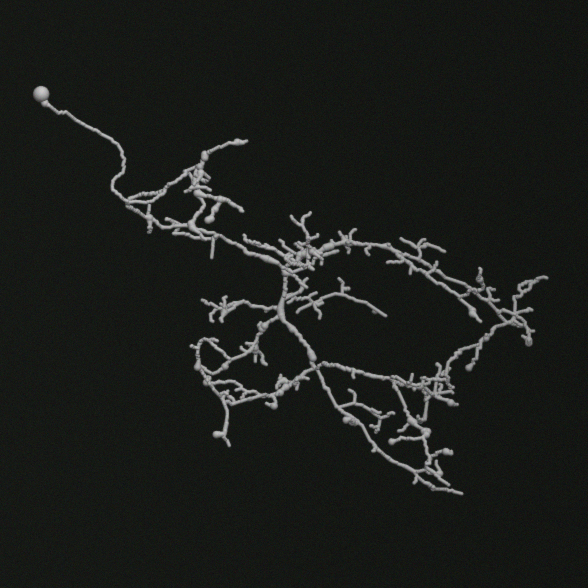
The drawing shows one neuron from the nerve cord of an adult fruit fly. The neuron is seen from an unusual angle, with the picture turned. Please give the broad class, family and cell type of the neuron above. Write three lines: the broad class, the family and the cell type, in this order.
nerve-cord intrinsic neuron
hemilineage 16B
IN16B115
